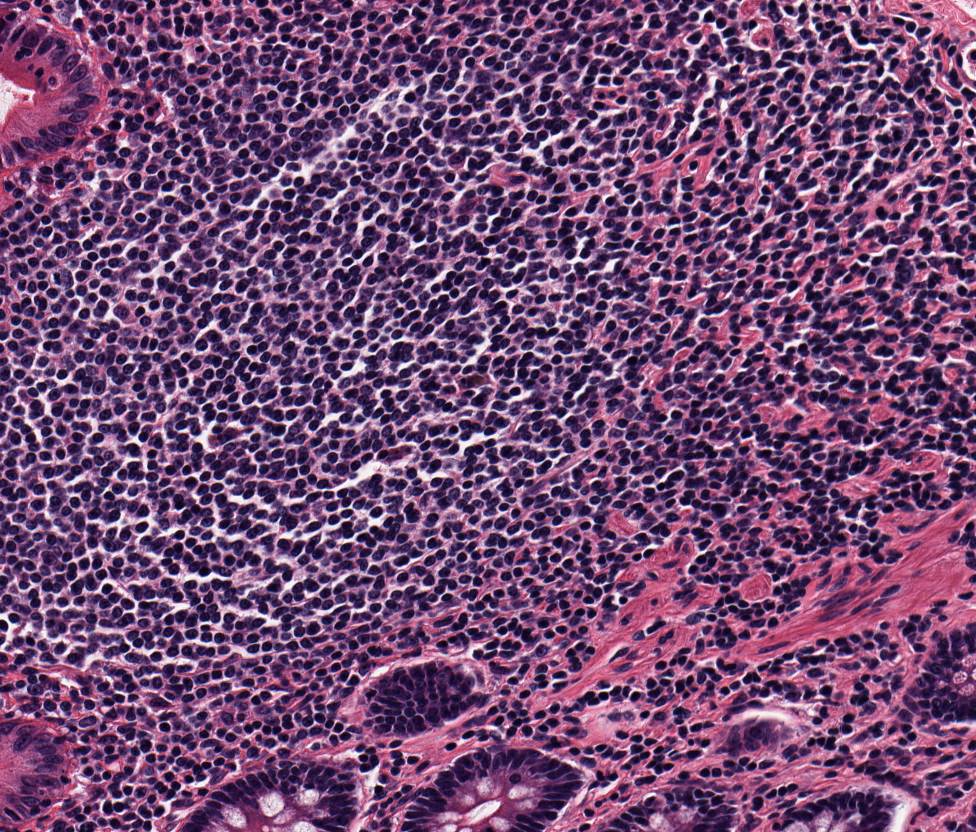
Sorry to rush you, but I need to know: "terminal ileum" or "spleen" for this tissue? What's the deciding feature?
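This is terminal ileum.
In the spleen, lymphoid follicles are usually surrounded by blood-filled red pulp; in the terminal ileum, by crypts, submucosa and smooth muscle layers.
First, a dense sheet of small lymphocytes fills most of the field. Second, and deciding: glands along the bottom, lined by tall columnar cells with goblet cells showing pale mucin vacuoles. Third, pink spindle-cell bundles run diagonally through the lower right.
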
